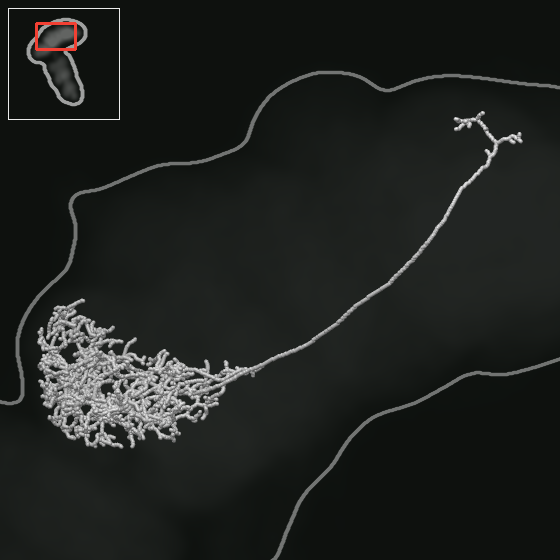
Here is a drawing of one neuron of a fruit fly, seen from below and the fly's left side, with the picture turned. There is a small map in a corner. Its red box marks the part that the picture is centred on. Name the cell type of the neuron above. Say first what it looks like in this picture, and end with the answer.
The picture shows dozens of branch ends. As drawn here it is wider than it is tall. Its broad class is central-brain intrinsic neuron. Its cell type is AVLP430.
